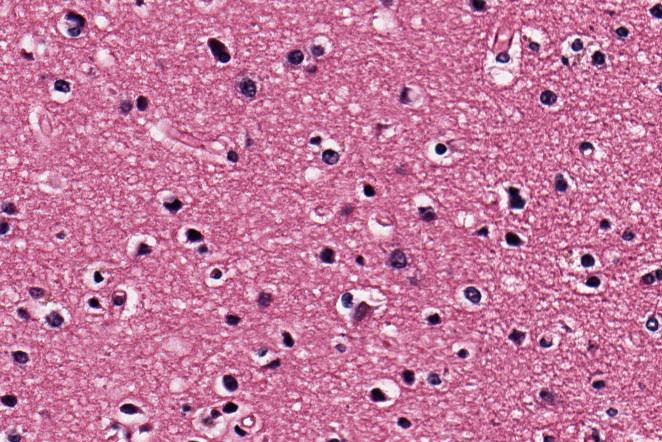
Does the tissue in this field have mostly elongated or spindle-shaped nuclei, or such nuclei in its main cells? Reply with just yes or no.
No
